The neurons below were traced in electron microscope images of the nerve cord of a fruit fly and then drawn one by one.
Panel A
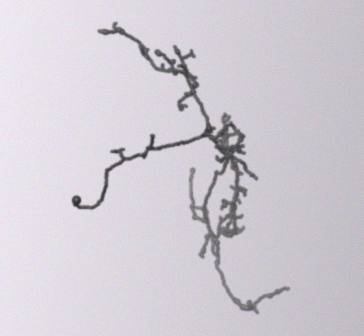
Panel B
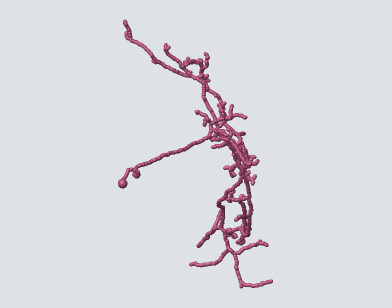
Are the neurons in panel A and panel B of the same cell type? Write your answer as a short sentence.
They are of the same cell type.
